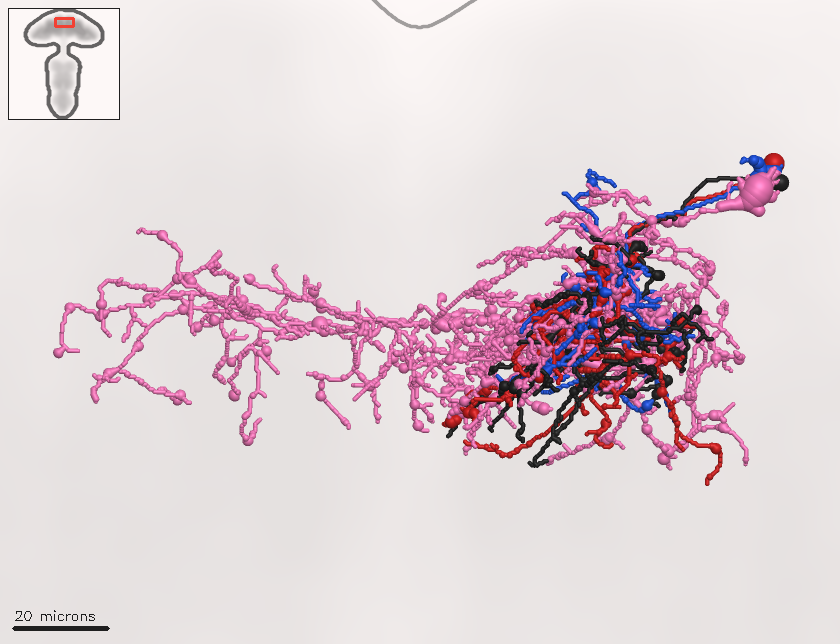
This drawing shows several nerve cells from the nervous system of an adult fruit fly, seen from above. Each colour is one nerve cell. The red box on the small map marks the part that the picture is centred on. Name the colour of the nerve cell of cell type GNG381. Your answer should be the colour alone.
blue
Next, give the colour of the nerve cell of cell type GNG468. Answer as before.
pink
